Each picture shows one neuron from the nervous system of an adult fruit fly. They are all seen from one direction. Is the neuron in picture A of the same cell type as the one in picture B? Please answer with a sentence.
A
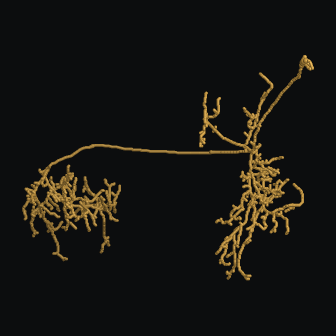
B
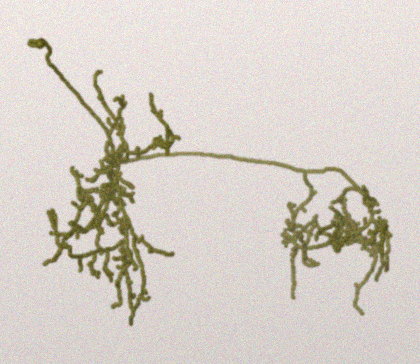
They are of the same cell type.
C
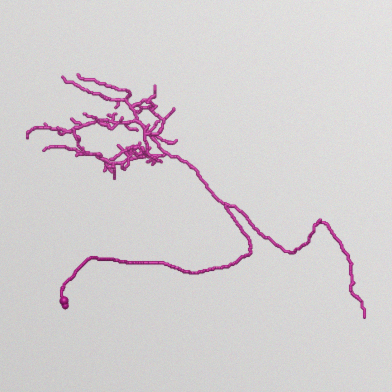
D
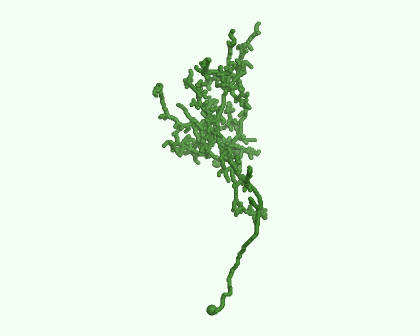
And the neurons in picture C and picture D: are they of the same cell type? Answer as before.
They are of different cell types.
